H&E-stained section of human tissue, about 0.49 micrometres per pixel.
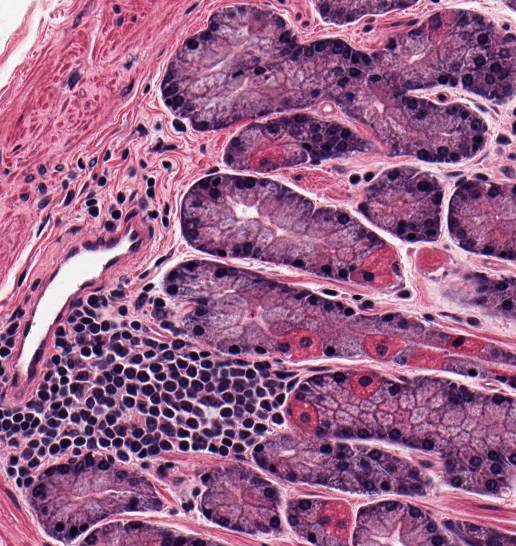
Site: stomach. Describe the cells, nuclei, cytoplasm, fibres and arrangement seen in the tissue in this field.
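Most gland cells are columnar, with pale purple, finely granular cytoplasm and small dark nuclei pressed against the base. Scattered among them, mostly in the right half, are larger cells with bright pink cytoplasm and a central round nucleus. Each unit's lumen is a narrow slit or small central space. A dense cluster of small round cells, dark-nucleated with scant cytoplasm, lies between the glands at the lower left.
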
